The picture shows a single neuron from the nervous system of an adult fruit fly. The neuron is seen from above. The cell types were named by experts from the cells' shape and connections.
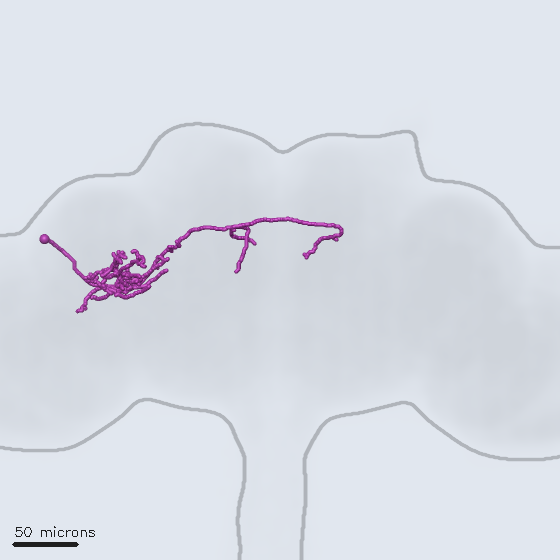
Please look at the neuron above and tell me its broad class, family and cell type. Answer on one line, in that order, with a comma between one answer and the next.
central-brain intrinsic neuron, hemilineage LHa1, SLP113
